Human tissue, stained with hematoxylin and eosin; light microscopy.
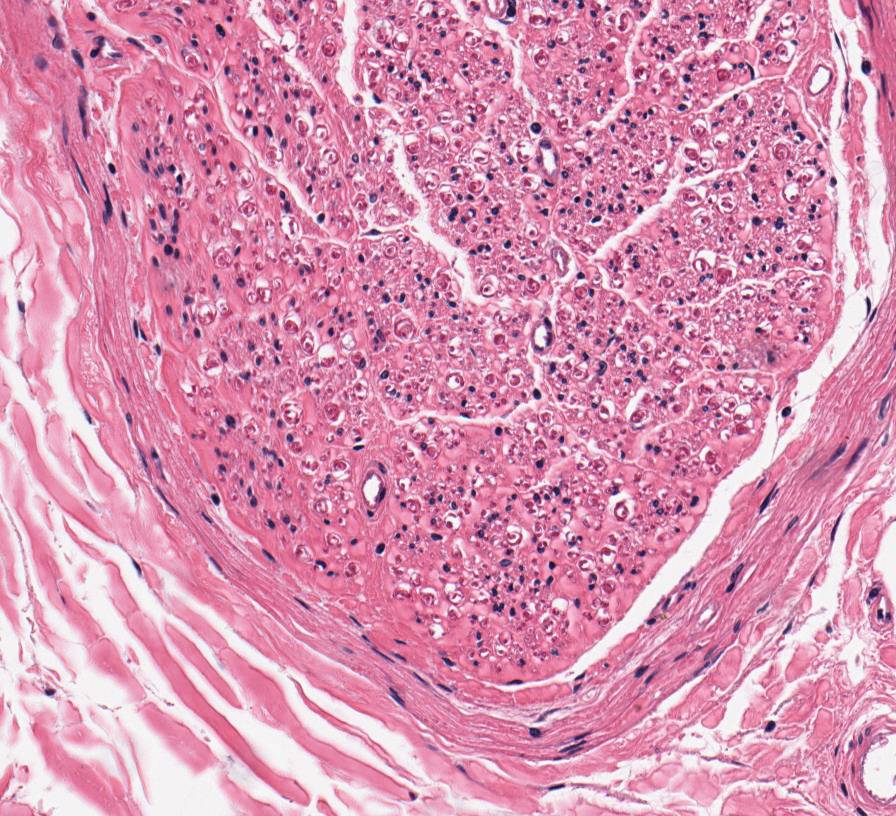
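Tibial nerve, haematoxylin and eosin. First, one large rounded bundle of nerve fibres fills the upper and central field within a layered sheath. Second, the fibres are cut across as many small round profiles, each a pink centre in a pale halo. Third, small dark oval nuclei sit fairly evenly between them. Last, outside the sheath, dense pink fibrous bands with few nuclei cross the lower left obliquely.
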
